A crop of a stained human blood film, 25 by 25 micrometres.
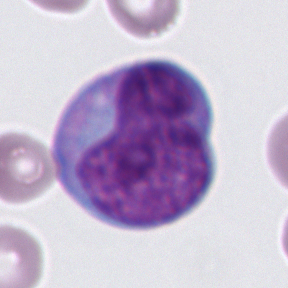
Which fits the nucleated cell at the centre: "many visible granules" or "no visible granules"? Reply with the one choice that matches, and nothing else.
No visible granules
